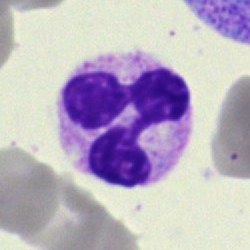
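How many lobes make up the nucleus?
Three.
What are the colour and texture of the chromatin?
Dark purple and clumped.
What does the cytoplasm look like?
Pale pinkish-lilac, holding fine, faint lilac granules.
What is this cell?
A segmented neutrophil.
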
